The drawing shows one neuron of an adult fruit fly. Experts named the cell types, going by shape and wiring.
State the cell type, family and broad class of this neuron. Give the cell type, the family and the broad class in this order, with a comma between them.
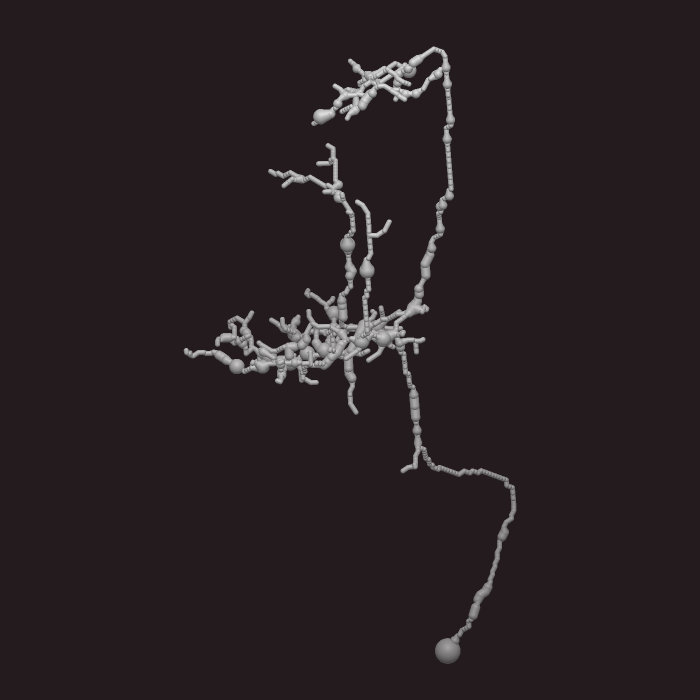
Mi10, Mi, optic-lobe intrinsic neuron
